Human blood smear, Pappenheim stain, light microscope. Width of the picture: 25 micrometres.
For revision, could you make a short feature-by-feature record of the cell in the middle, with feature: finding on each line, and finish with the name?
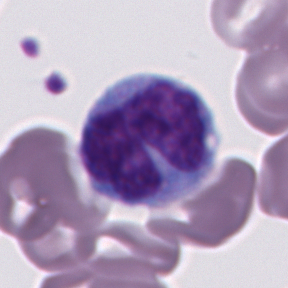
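Outline: round and smooth
Nucleus: fills most of the cell, about 11 by 9 micrometres
Cleft: enters the nucleus from its lower side
Cytoplasm: pale blue
Name: monocyte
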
